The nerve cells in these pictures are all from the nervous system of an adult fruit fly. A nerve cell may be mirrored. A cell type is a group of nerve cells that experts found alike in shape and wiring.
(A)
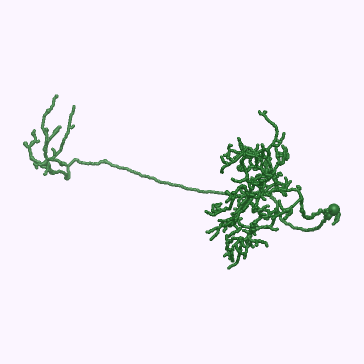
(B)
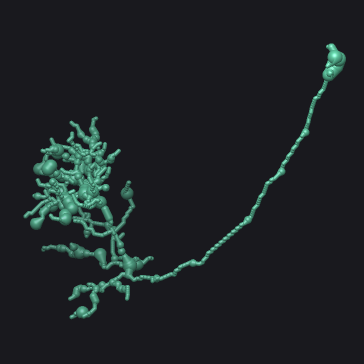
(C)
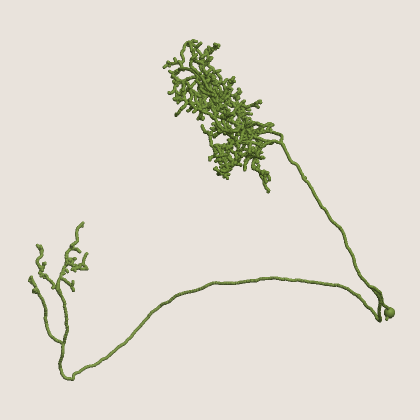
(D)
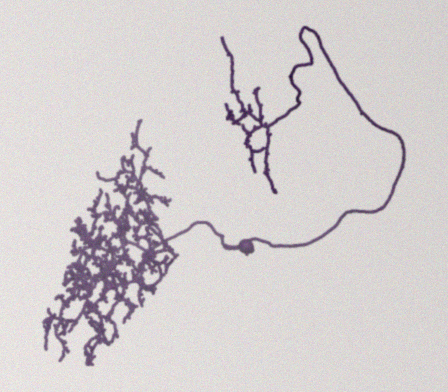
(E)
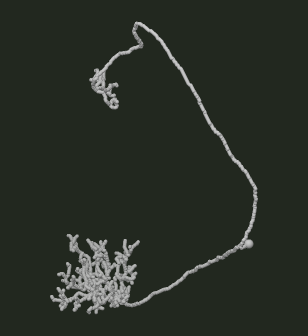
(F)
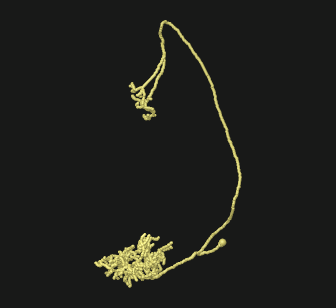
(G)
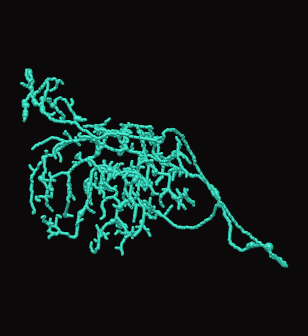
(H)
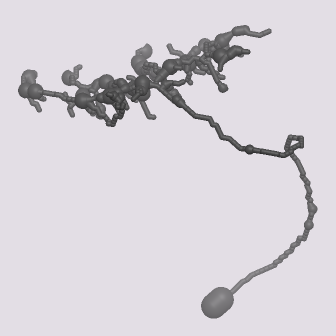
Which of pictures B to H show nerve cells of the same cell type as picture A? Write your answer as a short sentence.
Picture C, picture D, picture E, picture F and picture G are of the same cell type.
